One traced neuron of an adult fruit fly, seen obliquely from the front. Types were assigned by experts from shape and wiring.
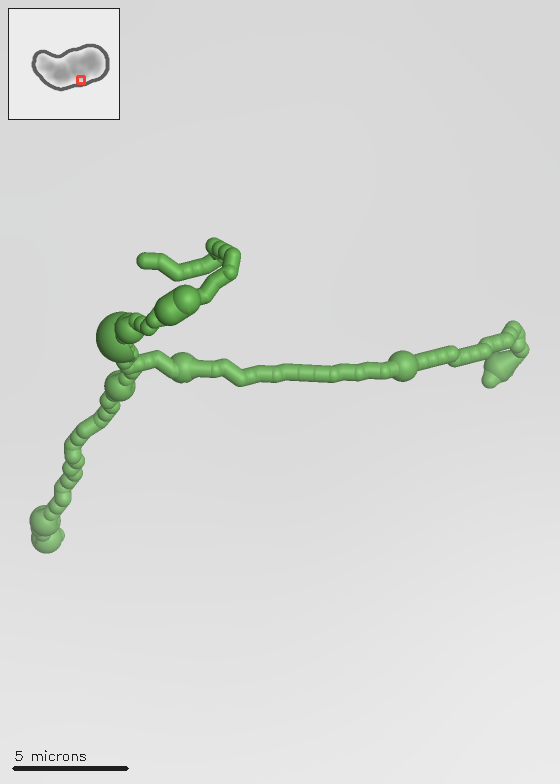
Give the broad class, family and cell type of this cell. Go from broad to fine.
sensory neuron entering the brain; class mechanosensory; TPMN2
